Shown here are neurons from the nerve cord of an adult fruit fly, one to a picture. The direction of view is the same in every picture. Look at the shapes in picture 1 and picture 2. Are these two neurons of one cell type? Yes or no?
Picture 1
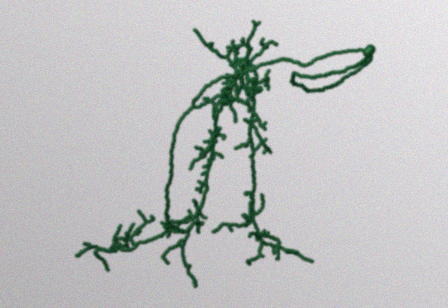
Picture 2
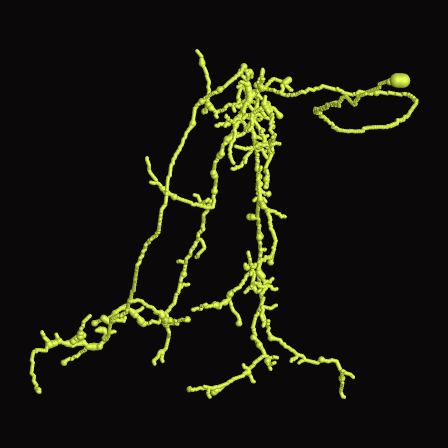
yes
